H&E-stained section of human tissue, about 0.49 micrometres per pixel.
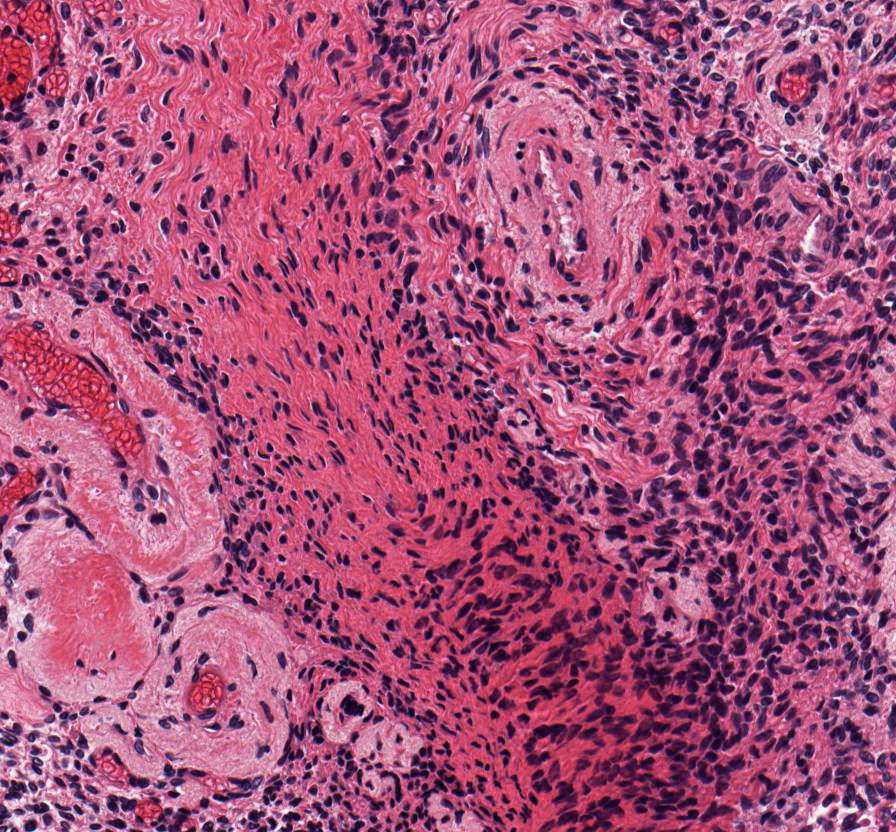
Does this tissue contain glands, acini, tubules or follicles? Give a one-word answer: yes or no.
No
